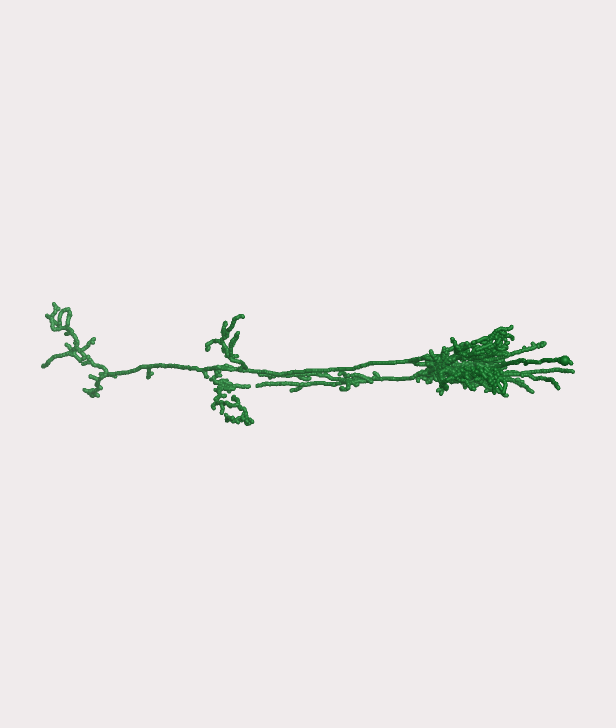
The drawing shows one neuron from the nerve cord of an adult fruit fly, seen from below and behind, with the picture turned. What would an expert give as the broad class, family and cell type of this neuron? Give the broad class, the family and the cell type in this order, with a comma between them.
nerve-cord intrinsic neuron, hemilineage 05B, IN05B022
